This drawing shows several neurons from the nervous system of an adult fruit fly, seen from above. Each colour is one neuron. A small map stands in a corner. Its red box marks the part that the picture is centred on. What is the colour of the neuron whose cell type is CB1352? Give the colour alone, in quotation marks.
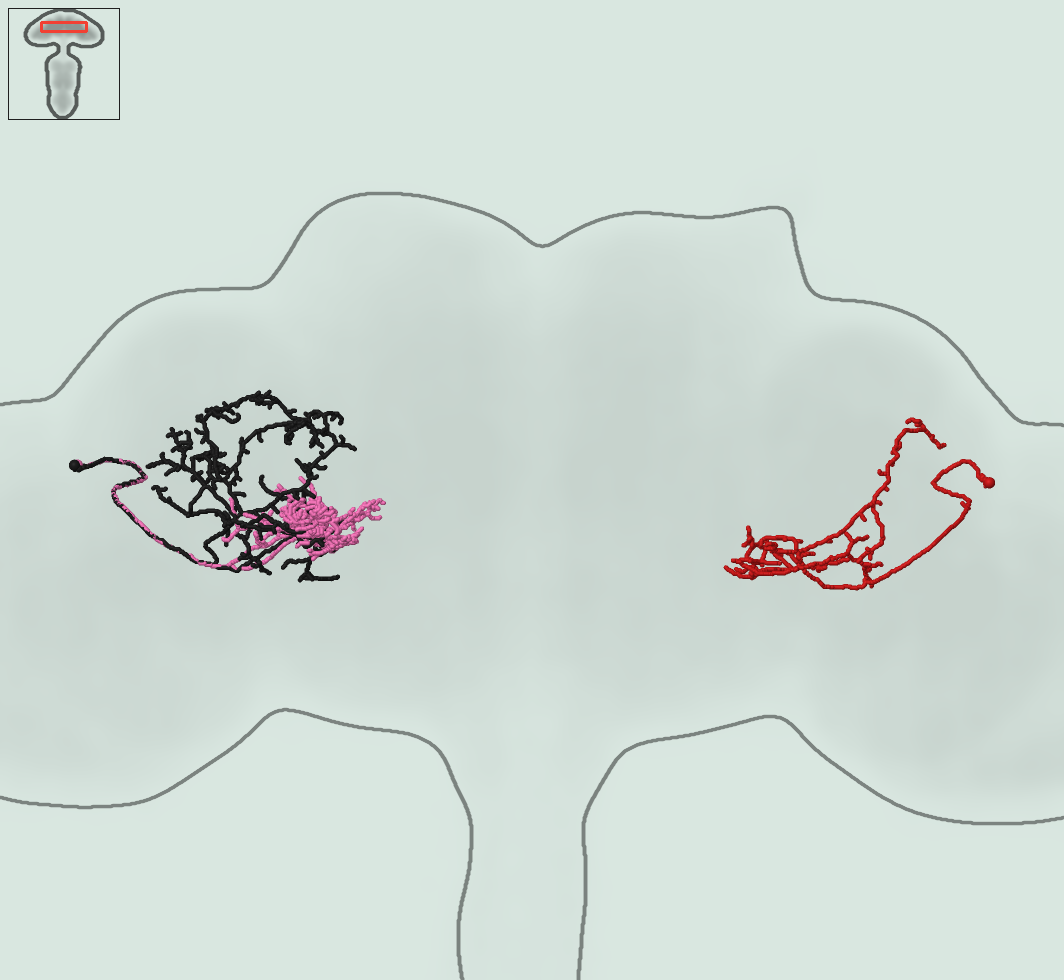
"black"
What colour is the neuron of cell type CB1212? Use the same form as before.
"red"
